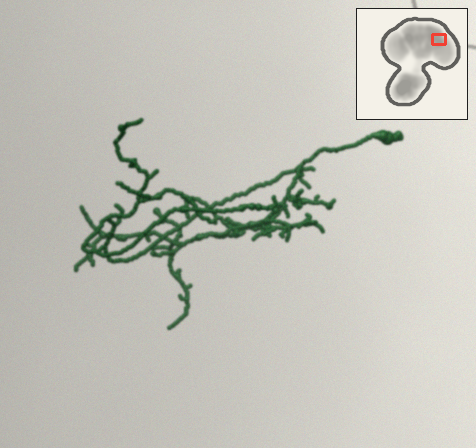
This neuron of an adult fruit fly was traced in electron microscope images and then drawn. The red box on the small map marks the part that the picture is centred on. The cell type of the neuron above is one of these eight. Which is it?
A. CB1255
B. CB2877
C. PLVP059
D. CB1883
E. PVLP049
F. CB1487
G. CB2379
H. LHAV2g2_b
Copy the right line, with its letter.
C. PLVP059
